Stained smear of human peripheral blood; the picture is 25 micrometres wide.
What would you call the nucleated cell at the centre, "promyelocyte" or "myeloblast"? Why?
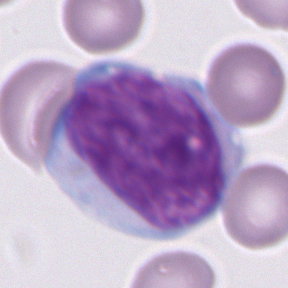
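It is a myeloblast, not a promyelocyte. First, the nucleus: oval in outline, about 16 by 11 micrometres, filling most of the cell and lying off-centre toward the upper right. Second, the nuclear edge: smooth, without notches or lobes. Third, the cytoplasm: pale blue, a thin rim on most sides that widens into a crescent at the lower left.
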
